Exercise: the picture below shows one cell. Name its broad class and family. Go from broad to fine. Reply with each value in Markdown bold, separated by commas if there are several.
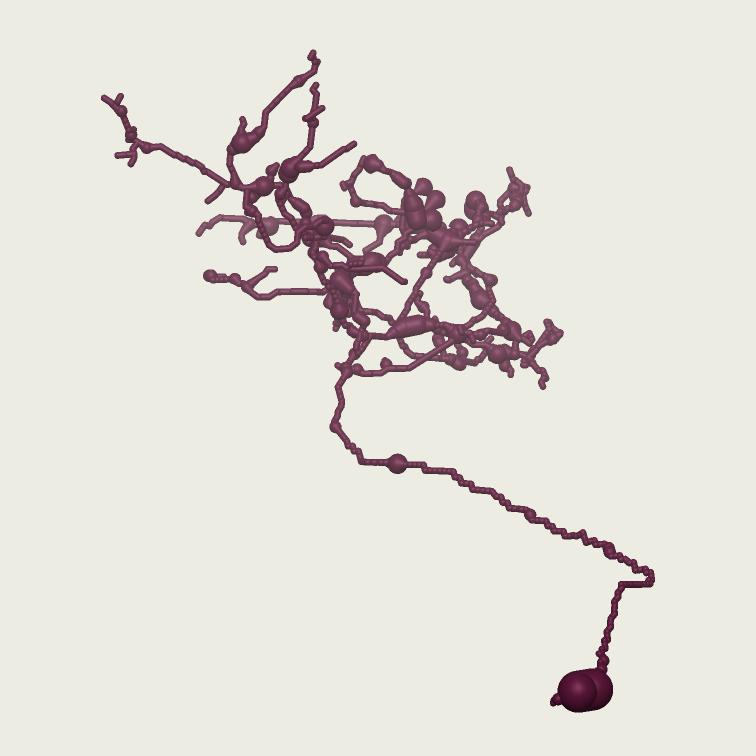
**nerve-cord intrinsic neuron**, **hemilineage 14A**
